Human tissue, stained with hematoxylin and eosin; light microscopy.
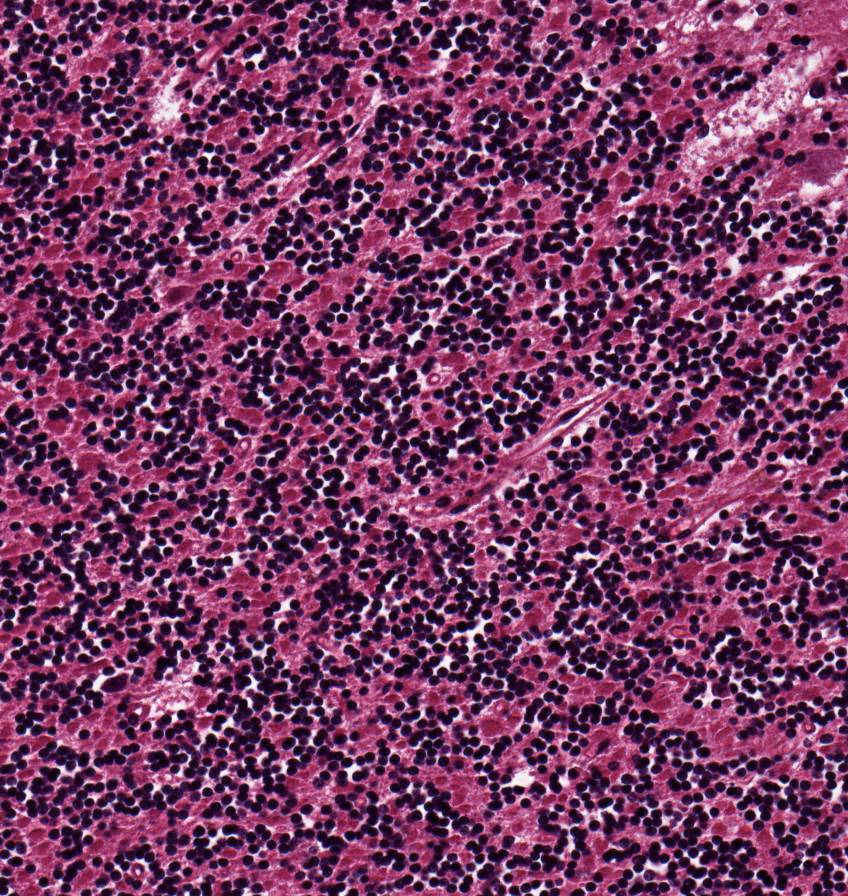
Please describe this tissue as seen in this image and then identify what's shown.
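Start by scanning the field: small round cells are densely packed throughout, evenly spread, with no layers, lobules or glandular units. Each has a small, round, uniformly dark-staining nucleus and scarcely any visible cytoplasm. Now trace the thin-walled capillary crossing the centre diagonally, from lower left to upper right. You won't find epithelium or fat cells here. This tissue is cerebellum.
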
